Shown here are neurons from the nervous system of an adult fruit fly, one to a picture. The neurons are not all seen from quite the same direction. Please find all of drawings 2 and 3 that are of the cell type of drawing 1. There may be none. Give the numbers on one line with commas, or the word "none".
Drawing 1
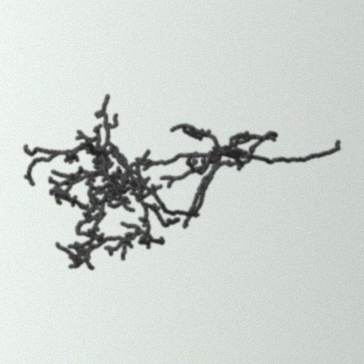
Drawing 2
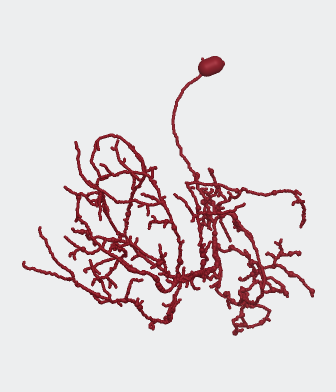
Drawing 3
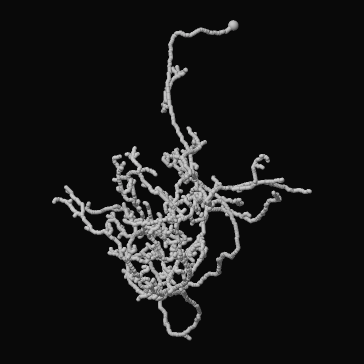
none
